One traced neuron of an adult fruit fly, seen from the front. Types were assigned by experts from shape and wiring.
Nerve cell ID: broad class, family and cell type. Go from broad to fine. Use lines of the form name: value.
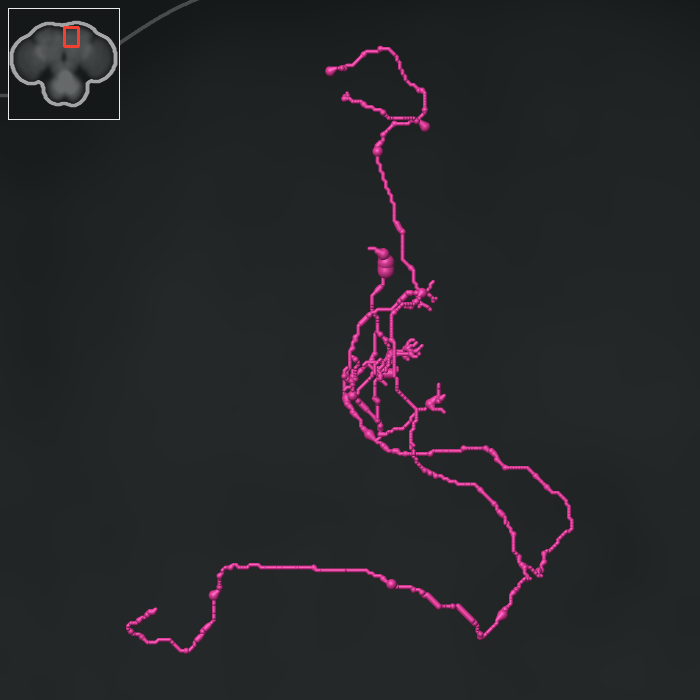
broad class: central-brain intrinsic neuron
family: class Kenyon Cell
cell type: KCab-m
